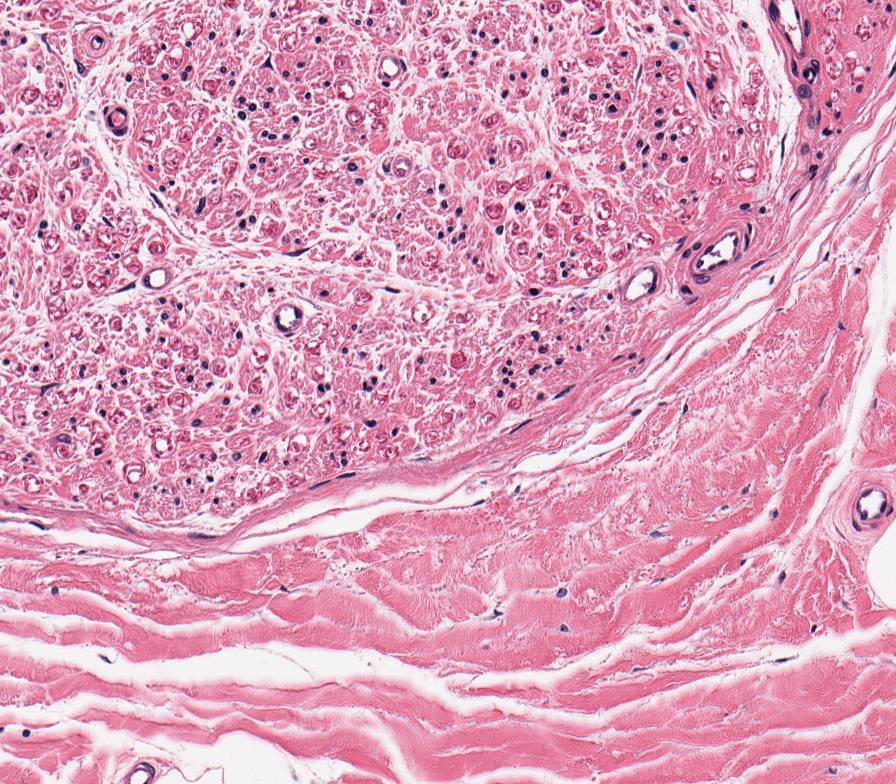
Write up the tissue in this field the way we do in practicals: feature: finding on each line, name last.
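Fascicle: large and rounded, cut in cross-section, taking up the upper left two-thirds, it seems.
Strands: thin, pale connective tissue, splitting the fibres inside into small irregular groups.
Nuclei: small, dark and oval, scattered among the nerve fibres all through the fascicle.
Wrapping: a thin layer of flattened cells with elongated nuclei, along the lower edge.
Tissue: so this is tibial nerve.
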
